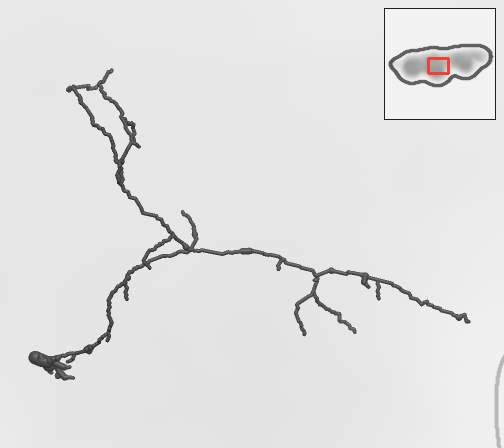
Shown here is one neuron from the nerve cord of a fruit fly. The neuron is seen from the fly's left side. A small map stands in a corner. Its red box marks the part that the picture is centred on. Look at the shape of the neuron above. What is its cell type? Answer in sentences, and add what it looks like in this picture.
The cell type is MNml76. This is a motor neuron of the nerve cord. As drawn here it is wider than it is tall.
